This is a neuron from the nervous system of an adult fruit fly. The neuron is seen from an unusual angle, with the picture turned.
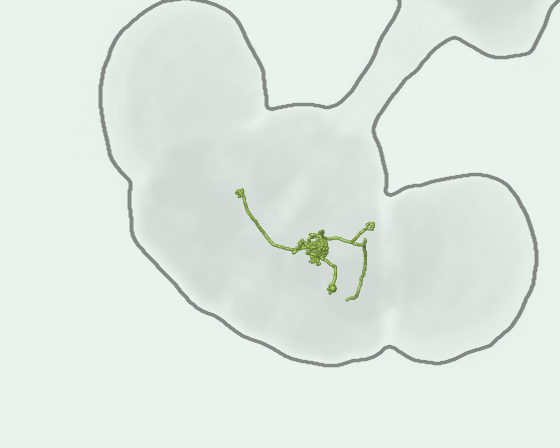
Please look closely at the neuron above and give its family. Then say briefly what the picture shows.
The family is hemilineage ALl1_ventral. Its broad class is central-brain intrinsic neuron. As drawn here it is about as wide as it is tall.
